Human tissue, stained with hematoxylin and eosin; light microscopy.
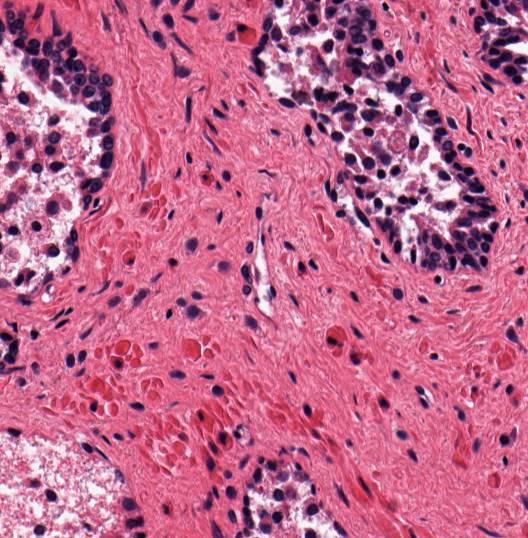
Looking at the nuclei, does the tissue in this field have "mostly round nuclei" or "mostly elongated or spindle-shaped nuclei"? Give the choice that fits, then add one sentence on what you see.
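Mostly round nuclei. The cells of the nests have round, dark-staining nuclei with scant cytoplasm.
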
